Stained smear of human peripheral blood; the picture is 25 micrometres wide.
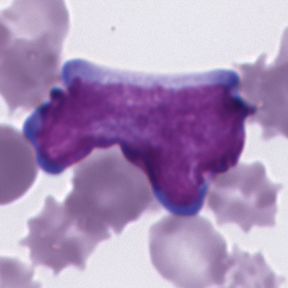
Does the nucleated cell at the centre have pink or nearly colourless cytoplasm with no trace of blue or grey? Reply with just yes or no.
No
